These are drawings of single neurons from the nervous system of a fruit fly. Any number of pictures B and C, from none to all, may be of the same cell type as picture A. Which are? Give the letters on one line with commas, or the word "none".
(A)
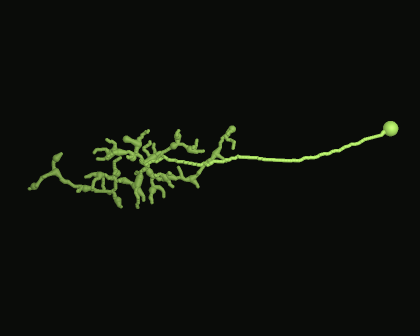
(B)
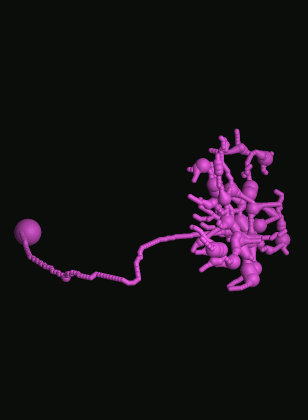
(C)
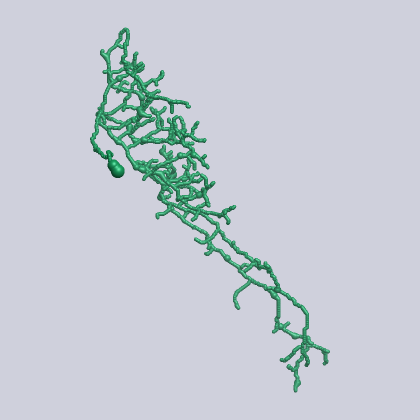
B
